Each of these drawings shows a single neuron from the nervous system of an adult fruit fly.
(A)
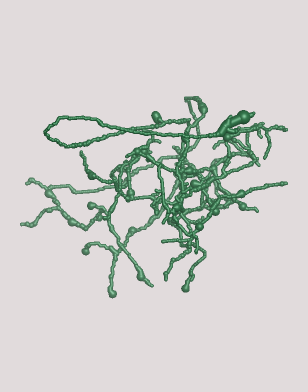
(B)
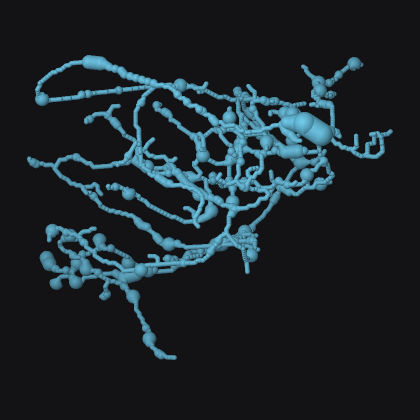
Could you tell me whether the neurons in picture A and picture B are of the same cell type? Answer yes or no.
yes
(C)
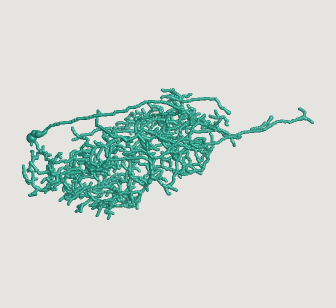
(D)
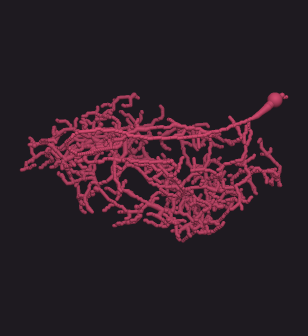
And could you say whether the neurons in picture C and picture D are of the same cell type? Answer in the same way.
yes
